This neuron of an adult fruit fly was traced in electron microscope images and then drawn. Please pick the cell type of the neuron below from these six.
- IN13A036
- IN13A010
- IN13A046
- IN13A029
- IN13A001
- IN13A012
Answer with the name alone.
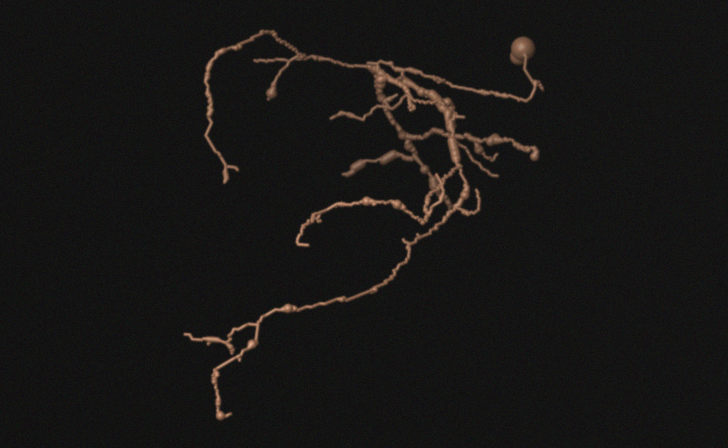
IN13A046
